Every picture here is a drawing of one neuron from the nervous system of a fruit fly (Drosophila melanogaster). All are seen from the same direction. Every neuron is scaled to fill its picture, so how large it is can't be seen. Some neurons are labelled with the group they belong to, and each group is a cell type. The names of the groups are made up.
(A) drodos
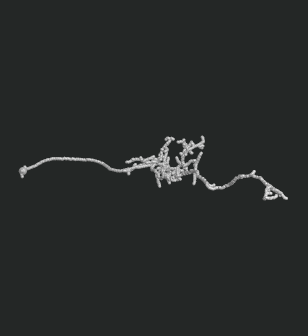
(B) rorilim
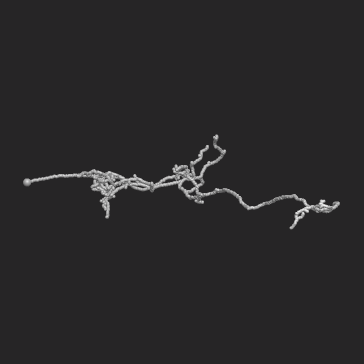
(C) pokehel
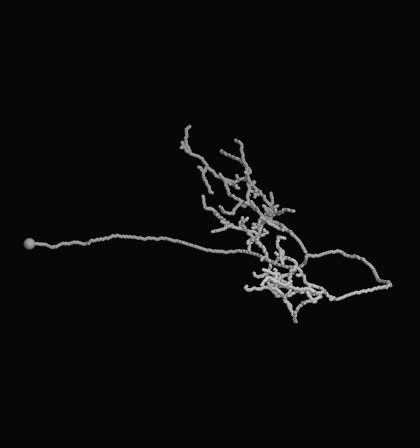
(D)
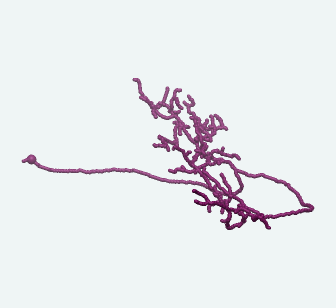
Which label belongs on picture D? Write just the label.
pokehel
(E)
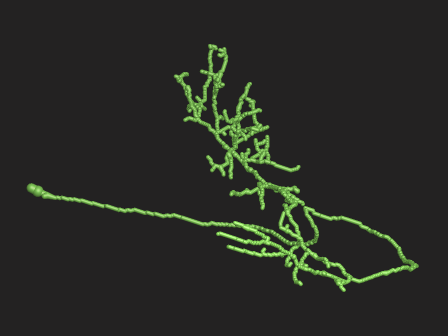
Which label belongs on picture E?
pokehel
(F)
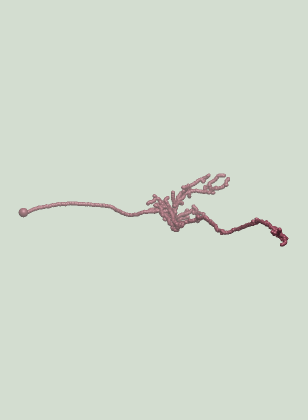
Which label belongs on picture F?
drodos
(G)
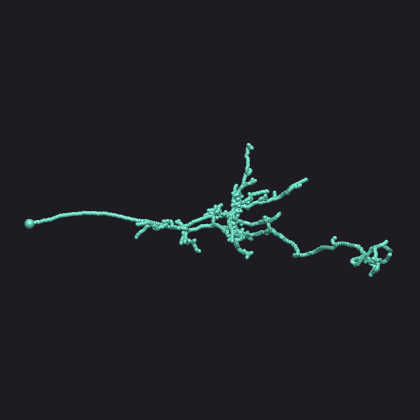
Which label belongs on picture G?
drodos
